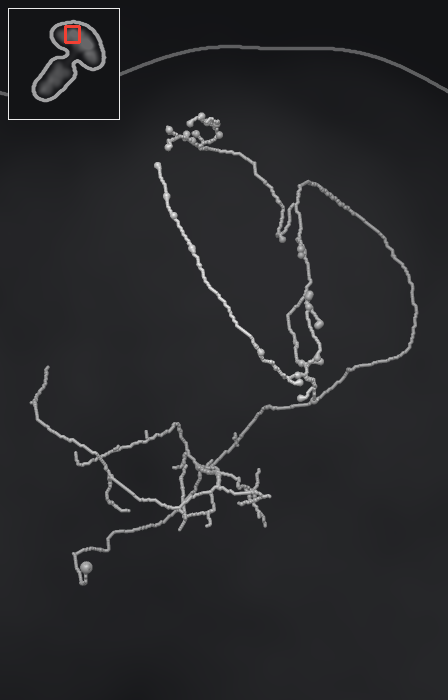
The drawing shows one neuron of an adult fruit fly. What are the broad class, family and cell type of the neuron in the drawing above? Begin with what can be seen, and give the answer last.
It lies in the brain. The cell body can be seen at the lower left of the picture. Dozens of branch ends can be seen. It is a central-brain intrinsic neuron. Its family is hemilineage DL1_ventral. It is of cell type PLP175.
